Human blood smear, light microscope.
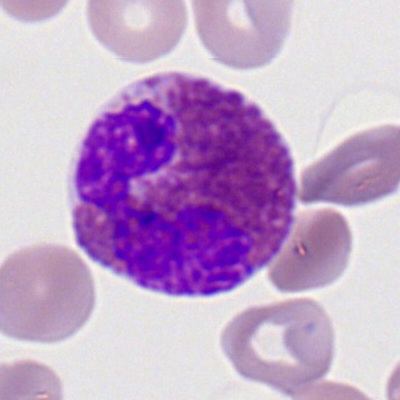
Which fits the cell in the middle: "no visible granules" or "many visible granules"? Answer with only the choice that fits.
Many visible granules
